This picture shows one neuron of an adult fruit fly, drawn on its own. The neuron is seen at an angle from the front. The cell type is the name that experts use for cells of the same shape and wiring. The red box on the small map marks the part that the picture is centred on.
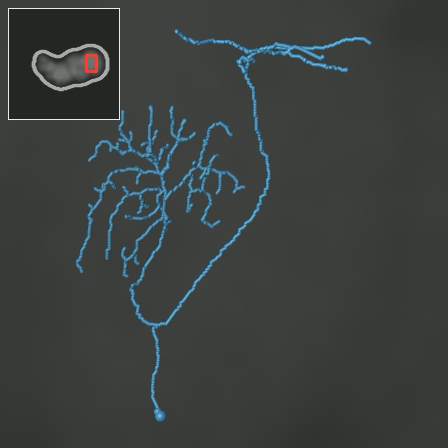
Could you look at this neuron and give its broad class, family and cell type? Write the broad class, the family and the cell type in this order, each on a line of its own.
visual projection neuron
LC
LC25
